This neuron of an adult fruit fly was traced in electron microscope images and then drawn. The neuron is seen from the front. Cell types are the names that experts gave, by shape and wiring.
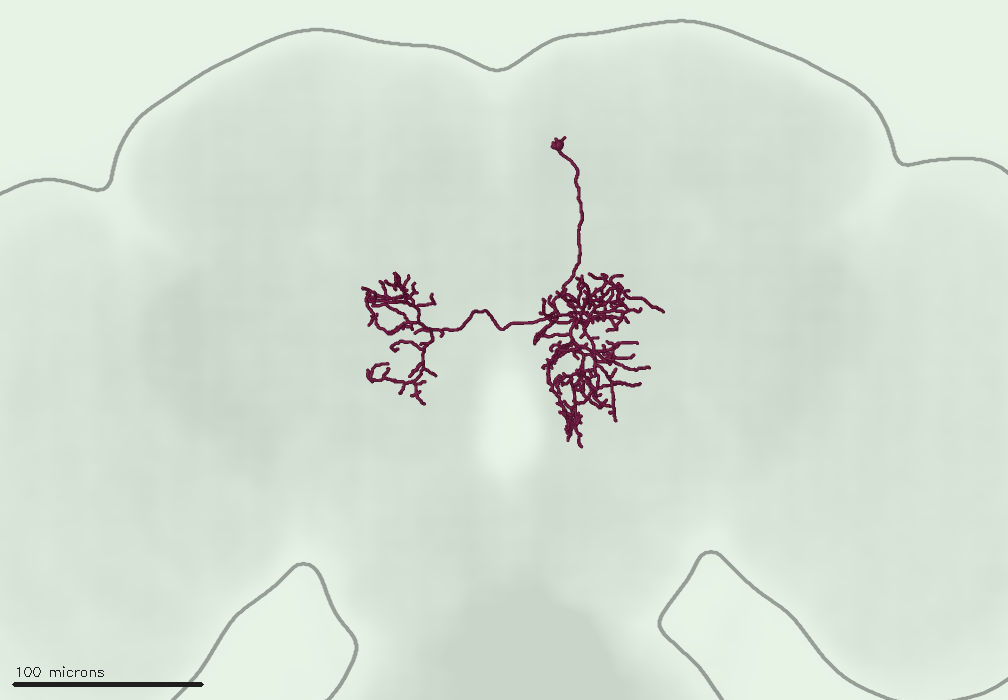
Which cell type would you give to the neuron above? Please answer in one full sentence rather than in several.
The cell type carried by this neuron is VES057.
